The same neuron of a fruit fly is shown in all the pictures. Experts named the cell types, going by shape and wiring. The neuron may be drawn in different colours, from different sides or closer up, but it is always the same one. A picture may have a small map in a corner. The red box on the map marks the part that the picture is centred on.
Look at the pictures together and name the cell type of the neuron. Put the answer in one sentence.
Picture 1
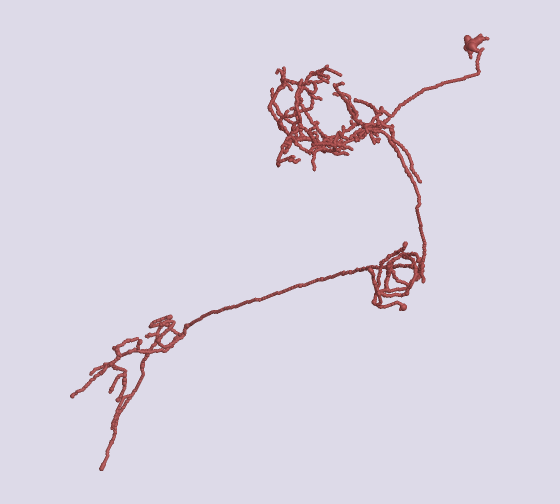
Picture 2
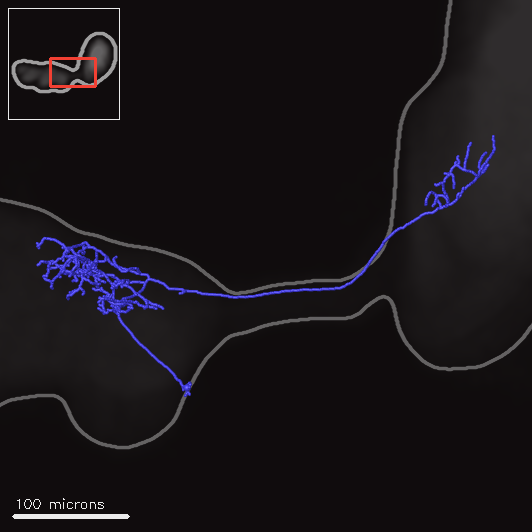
The cell type is AN07B049.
